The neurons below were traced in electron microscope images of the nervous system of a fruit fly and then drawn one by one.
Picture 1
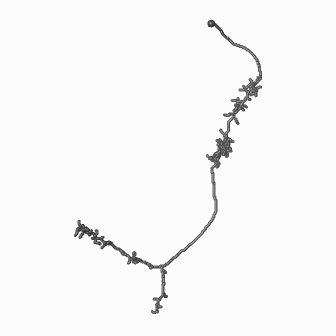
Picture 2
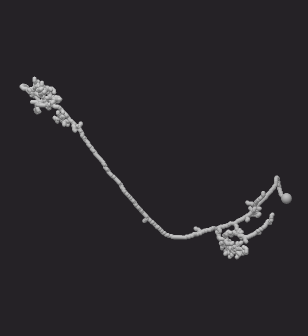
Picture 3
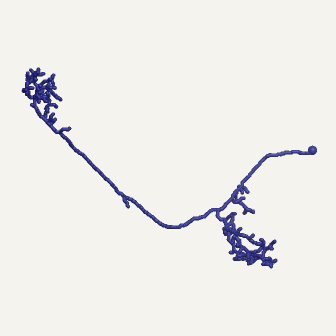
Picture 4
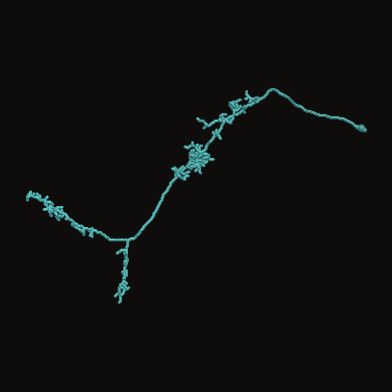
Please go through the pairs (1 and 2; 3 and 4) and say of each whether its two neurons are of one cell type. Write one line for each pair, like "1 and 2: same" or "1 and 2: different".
1 and 2: different
3 and 4: different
